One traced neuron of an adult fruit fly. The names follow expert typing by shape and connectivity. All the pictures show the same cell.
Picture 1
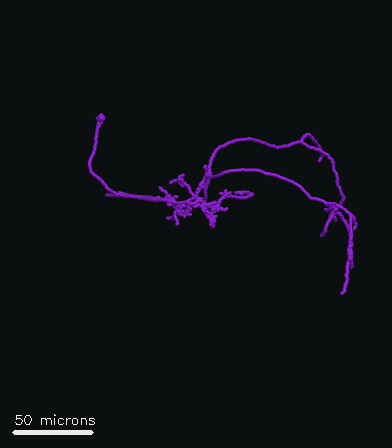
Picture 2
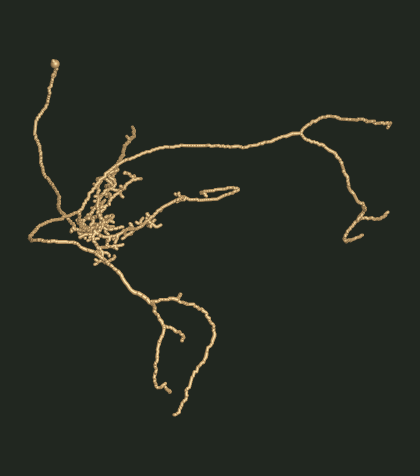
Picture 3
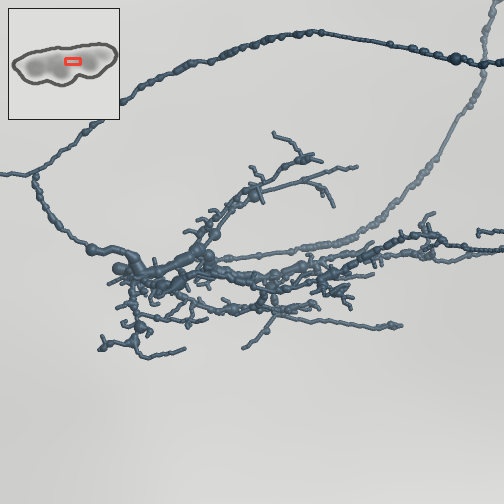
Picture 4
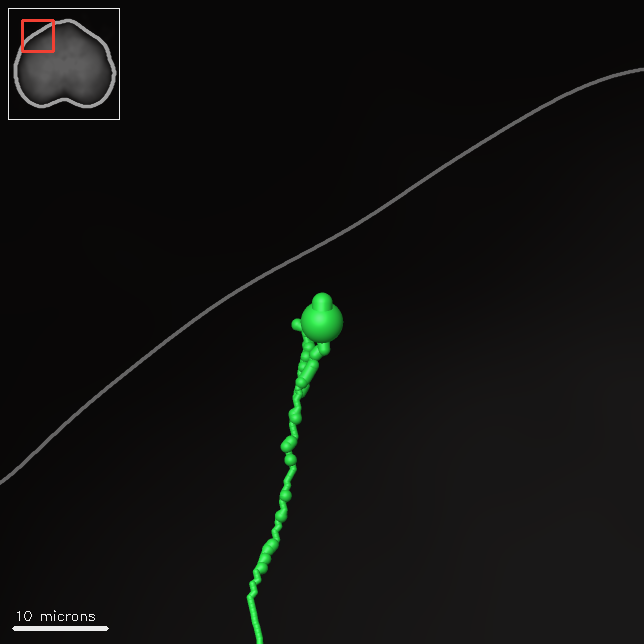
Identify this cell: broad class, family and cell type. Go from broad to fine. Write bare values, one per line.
nerve-cord intrinsic neuron
hemilineage 18B
IN18B038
